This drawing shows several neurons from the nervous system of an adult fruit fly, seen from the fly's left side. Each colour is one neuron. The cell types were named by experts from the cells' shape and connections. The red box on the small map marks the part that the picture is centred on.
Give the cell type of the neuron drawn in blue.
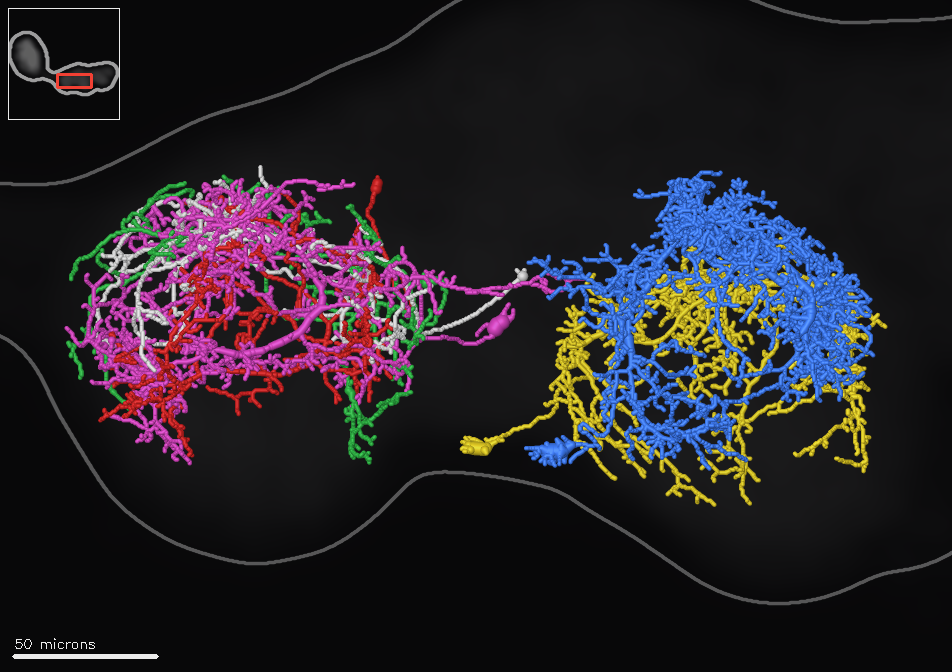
IN08A006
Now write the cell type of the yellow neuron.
IN16B022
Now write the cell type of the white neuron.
IN03A066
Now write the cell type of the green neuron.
IN03A065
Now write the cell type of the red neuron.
IN03A075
